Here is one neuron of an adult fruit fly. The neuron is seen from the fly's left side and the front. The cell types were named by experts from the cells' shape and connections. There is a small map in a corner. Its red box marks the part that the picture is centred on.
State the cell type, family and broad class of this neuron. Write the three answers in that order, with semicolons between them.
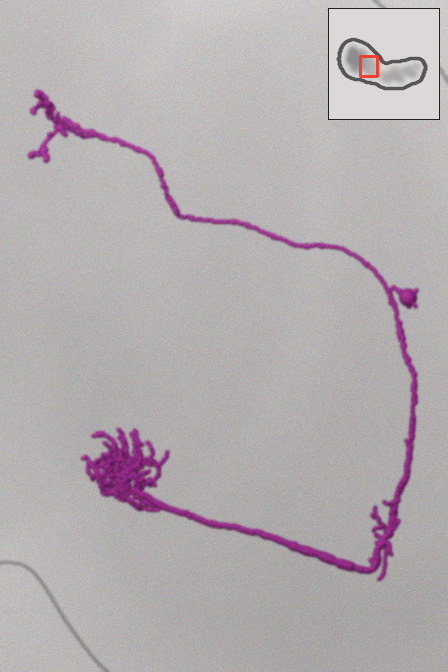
LLPC4; LLPC; visual projection neuron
